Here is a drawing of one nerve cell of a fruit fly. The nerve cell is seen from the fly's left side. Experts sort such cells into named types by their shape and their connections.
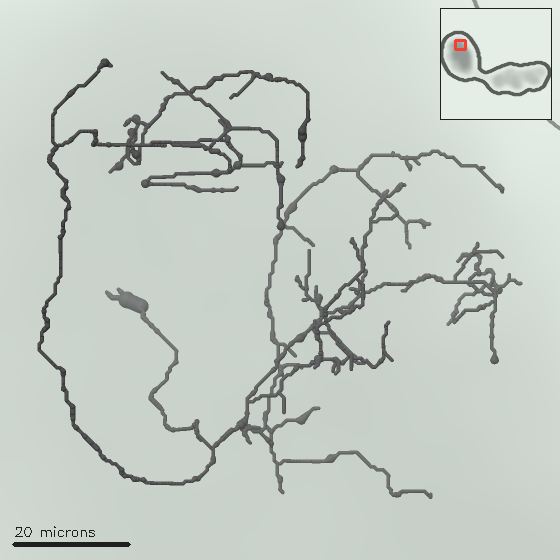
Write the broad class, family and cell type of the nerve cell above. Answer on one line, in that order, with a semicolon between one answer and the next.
central-brain intrinsic neuron; hemilineage SLPal2; LHAD1a4_a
